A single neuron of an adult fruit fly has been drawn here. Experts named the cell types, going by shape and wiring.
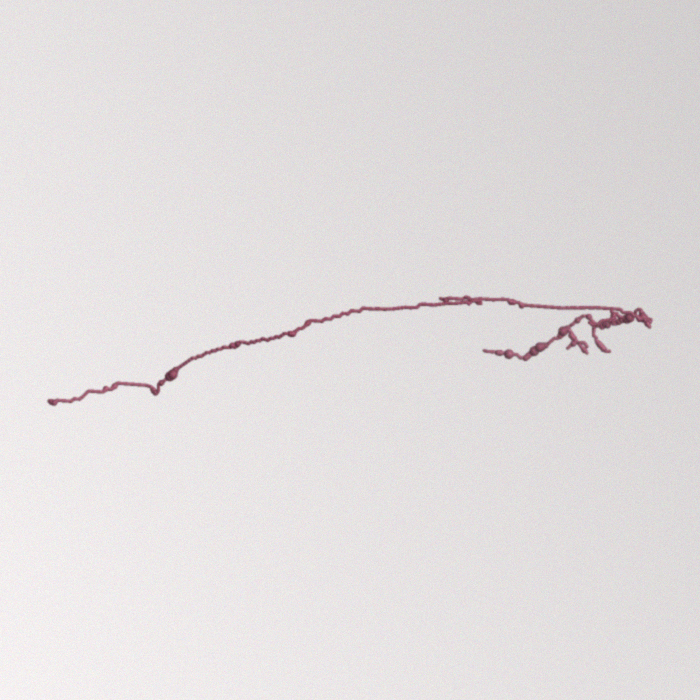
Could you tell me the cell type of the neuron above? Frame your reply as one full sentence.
It is SNch10 that is the cell type of the neuron.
